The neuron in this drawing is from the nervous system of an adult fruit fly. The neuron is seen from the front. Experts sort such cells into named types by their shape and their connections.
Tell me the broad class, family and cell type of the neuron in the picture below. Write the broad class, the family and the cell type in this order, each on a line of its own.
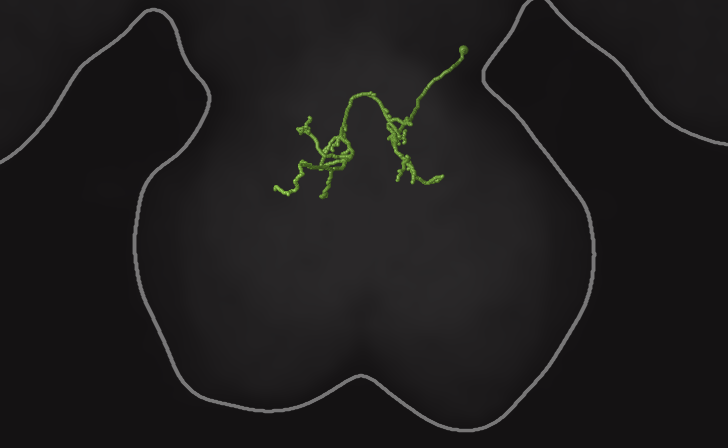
nerve-cord intrinsic neuron
hemilineage 06A
IN06A104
